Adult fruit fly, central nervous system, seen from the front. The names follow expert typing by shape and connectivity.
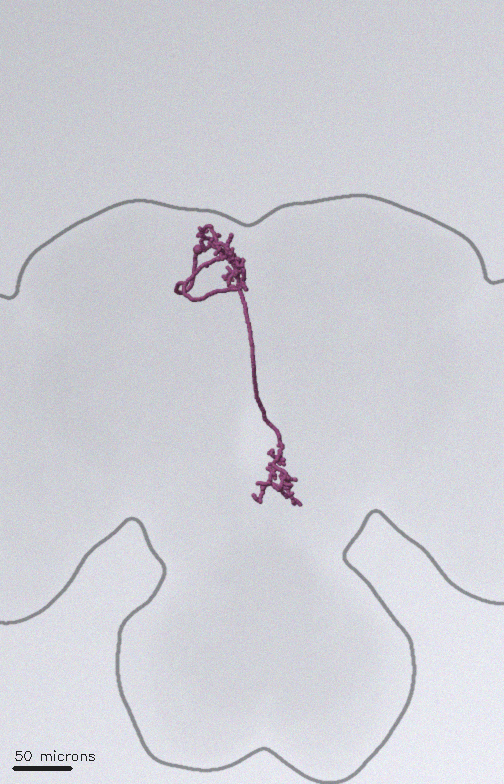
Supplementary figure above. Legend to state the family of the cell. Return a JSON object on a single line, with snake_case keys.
{"family": "hemilineage SMPpv1"}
